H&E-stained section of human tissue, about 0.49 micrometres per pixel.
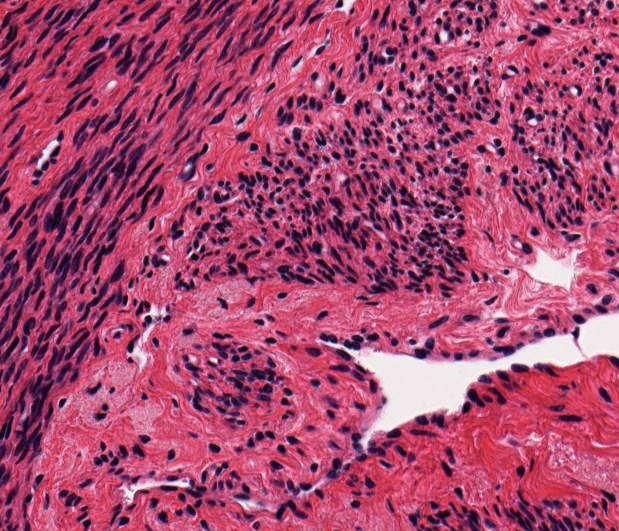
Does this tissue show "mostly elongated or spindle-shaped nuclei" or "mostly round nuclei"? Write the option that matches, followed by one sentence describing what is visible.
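Mostly elongated or spindle-shaped nuclei. Spindle cells with elongated dark nuclei lie in closely packed parallel streams along the left side of the field.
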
